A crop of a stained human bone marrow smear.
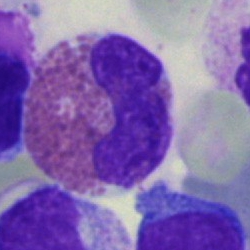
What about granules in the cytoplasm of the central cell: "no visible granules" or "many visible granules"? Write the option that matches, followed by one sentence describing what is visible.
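Many visible granules. The cytoplasm is packed with many pinkish-red granules.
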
